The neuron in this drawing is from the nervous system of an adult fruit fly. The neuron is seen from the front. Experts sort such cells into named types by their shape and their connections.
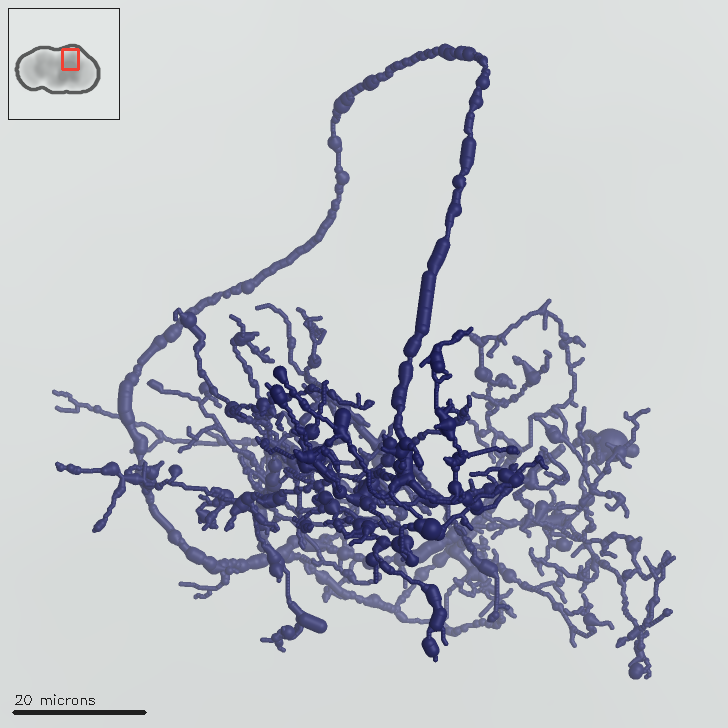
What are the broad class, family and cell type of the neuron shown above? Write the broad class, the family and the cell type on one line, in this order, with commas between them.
central-brain intrinsic neuron, hemilineage SLPp&v1_ventral, CB0656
